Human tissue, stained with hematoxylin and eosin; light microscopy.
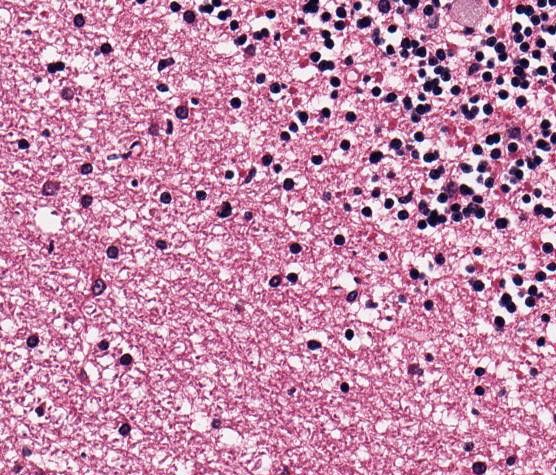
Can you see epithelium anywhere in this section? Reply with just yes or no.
No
